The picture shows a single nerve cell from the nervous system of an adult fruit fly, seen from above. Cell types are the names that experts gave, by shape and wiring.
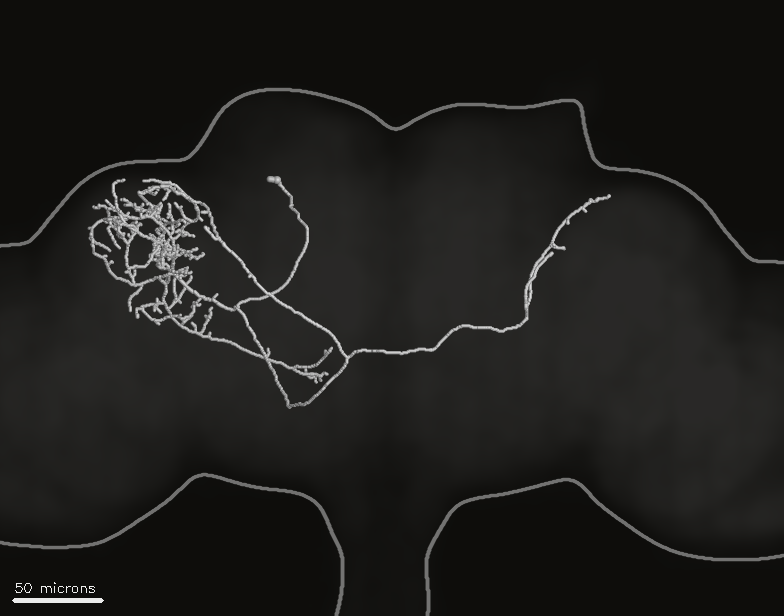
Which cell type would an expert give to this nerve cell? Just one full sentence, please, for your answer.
The cell type for the nerve cell is CB2207.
